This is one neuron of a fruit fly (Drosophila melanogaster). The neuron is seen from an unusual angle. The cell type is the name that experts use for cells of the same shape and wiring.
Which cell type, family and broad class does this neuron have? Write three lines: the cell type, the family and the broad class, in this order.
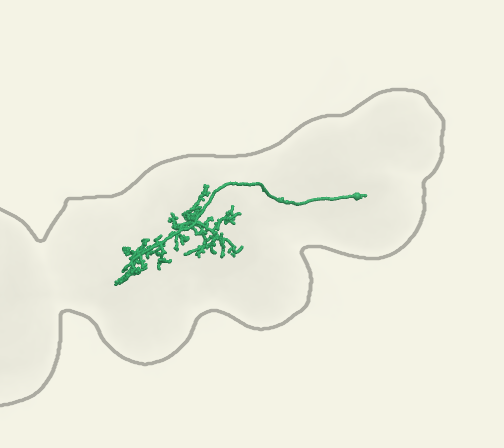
IN06B047
hemilineage 06B
nerve-cord intrinsic neuron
